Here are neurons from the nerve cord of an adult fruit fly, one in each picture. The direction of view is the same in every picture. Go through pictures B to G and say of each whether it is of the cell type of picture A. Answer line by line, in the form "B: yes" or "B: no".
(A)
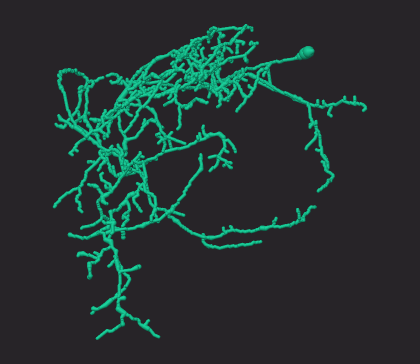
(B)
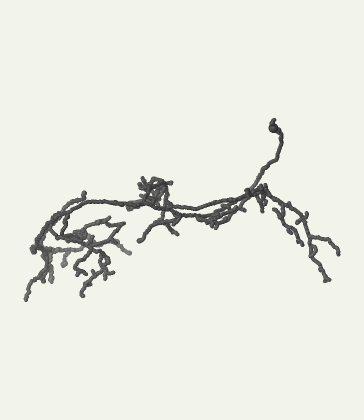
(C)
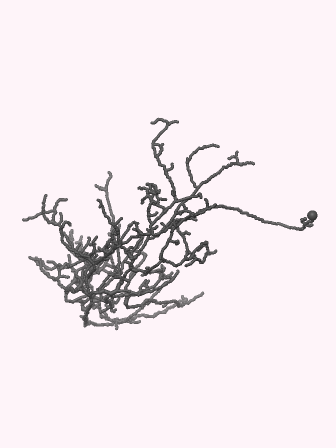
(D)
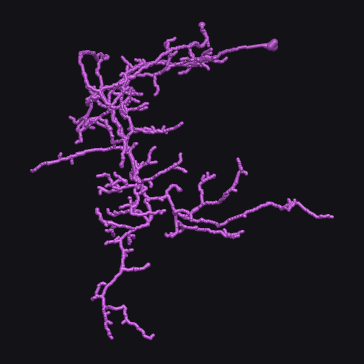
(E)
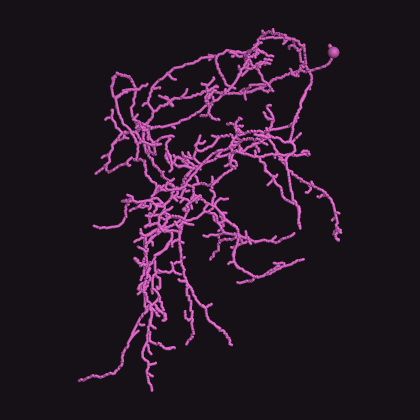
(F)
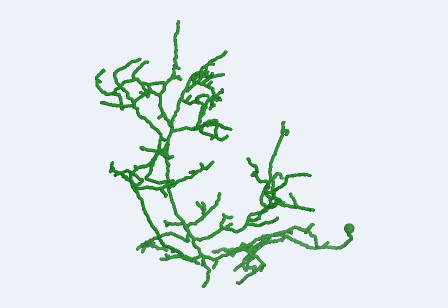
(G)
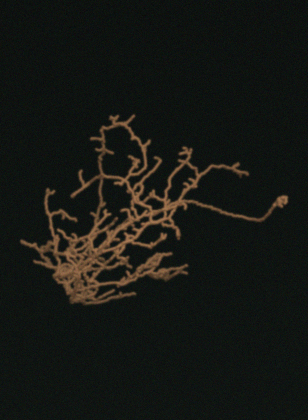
B: no
C: no
D: yes
E: yes
F: yes
G: no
